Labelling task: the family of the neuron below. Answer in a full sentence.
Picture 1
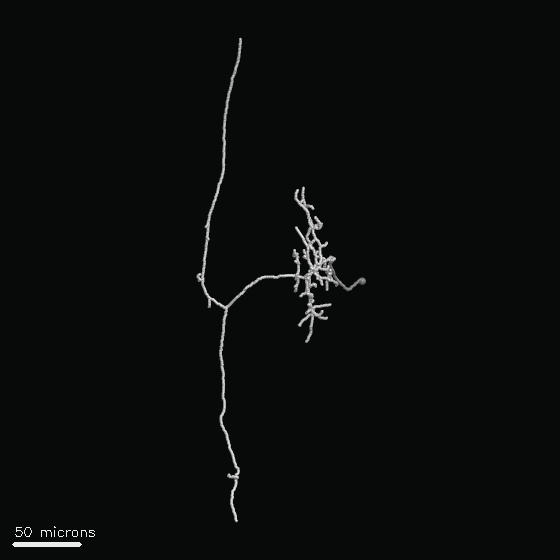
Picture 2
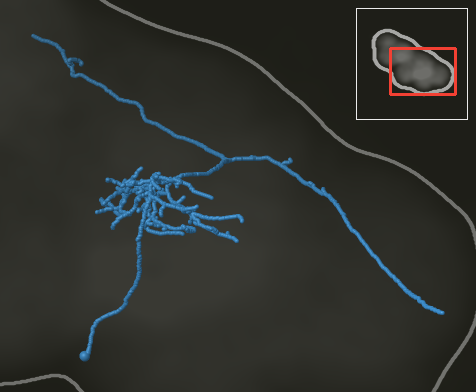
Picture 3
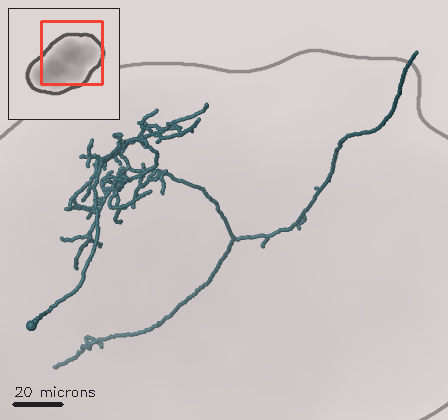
The family is hemilineage 06A.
